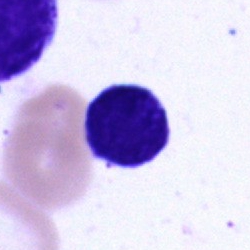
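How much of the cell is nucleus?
Nearly all.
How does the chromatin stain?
Dense, dark purple-blue.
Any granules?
None seen.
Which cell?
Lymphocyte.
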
